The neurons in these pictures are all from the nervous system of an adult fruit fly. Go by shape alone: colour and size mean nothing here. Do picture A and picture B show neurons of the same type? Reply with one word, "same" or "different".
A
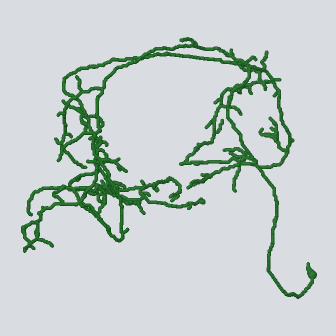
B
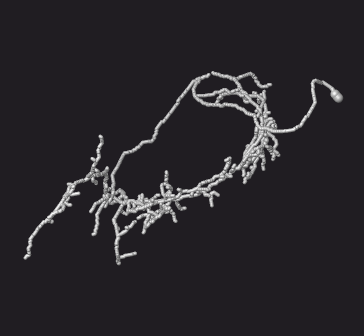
different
